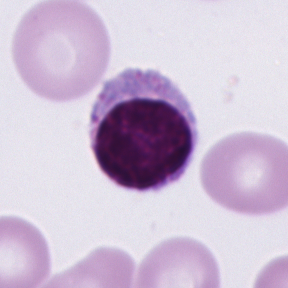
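Large granular lymphocyte: see how the outline is roughly round, though slightly ragged along the top of the cytoplasm. The nucleus has no indentation, fold or lobes, and its chromatin is dense and dark purple throughout. Scattered fine purplish specks lie in the cytoplasm.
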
